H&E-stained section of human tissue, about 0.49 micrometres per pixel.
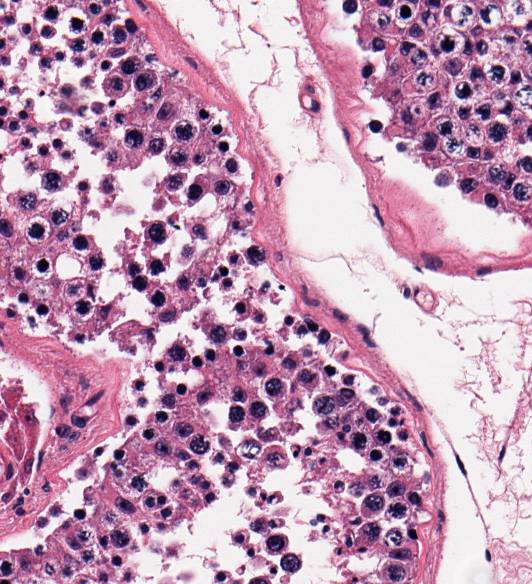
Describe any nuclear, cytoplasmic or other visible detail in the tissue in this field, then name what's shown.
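Tubules first: many layers of round cells pack them, rather than a single lining layer. Many cells are large, with big round nuclei of coarse clumped chromatin and a rim of pale pink cytoplasm. Numerous small cells with small, dense, dark round nuclei lie scattered between them. A thin band of pink fibrous tissue bounds each tubule, its flattened, elongated dark nuclei running along the wall. The tissue is testis.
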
